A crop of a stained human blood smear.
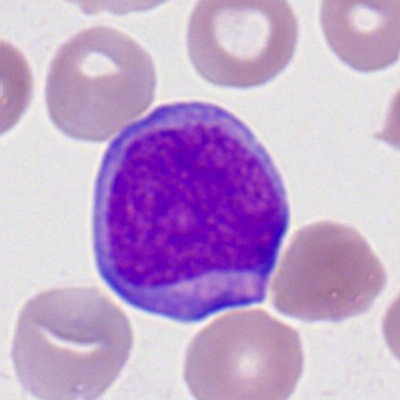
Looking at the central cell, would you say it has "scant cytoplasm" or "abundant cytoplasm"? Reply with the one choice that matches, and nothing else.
Scant cytoplasm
